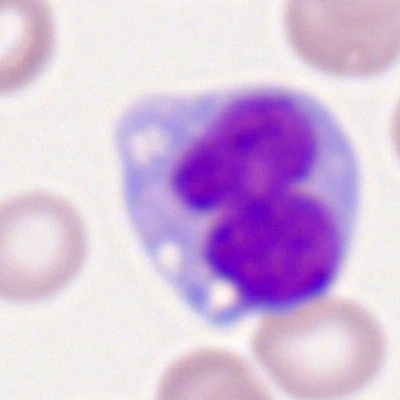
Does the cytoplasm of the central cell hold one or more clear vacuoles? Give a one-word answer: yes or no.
Yes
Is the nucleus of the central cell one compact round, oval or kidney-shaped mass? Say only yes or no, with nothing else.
No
